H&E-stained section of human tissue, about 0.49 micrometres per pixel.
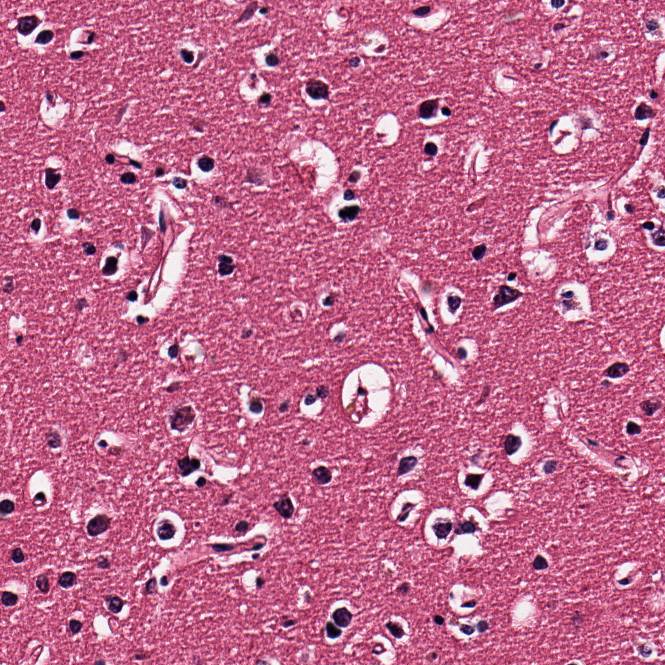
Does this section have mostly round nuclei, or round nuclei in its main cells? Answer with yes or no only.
Yes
